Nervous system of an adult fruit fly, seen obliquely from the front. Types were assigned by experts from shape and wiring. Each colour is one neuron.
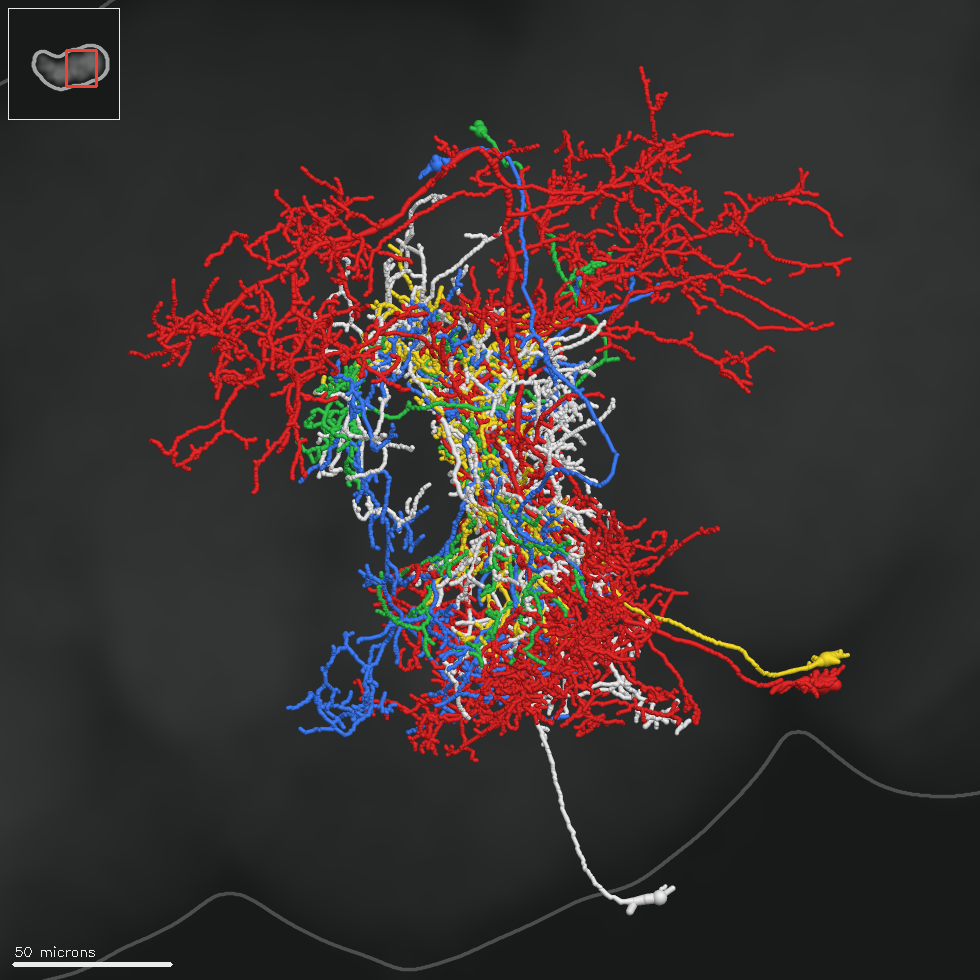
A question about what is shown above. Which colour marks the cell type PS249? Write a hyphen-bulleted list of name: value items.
- colour: green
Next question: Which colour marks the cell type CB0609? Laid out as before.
- colour: white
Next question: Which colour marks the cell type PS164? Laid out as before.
- colour: blue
